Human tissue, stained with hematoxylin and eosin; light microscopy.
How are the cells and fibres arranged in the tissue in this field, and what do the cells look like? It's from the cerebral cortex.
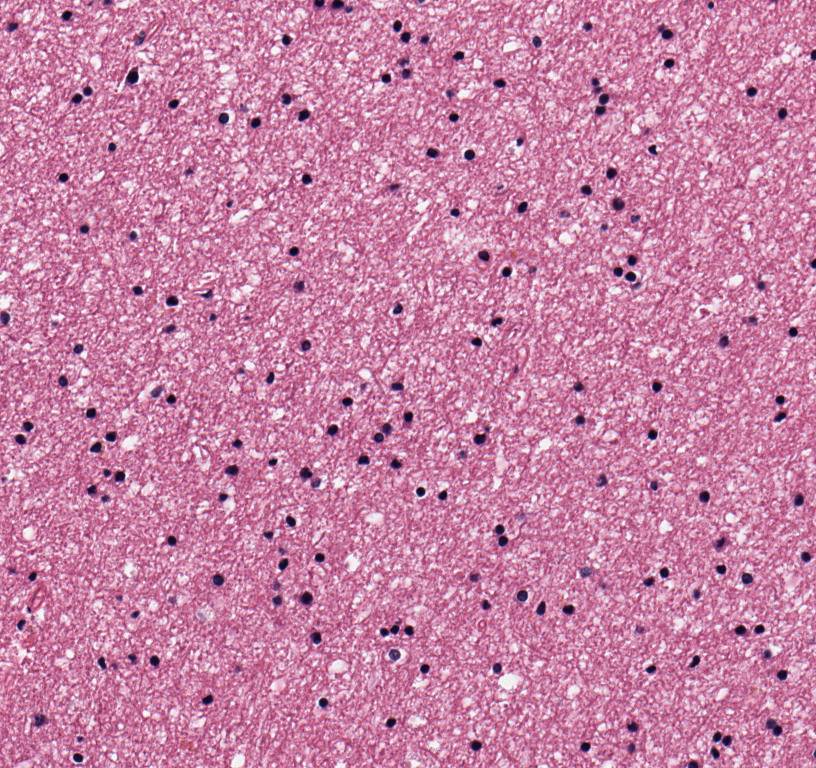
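Look across the whole field and you will find small, round, darkly stained nuclei spread fairly evenly throughout. Around most of them there is little or no cytoplasm to see. Some sit inside a small clear halo. Most lie on their own, though a few come in pairs or small clusters.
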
